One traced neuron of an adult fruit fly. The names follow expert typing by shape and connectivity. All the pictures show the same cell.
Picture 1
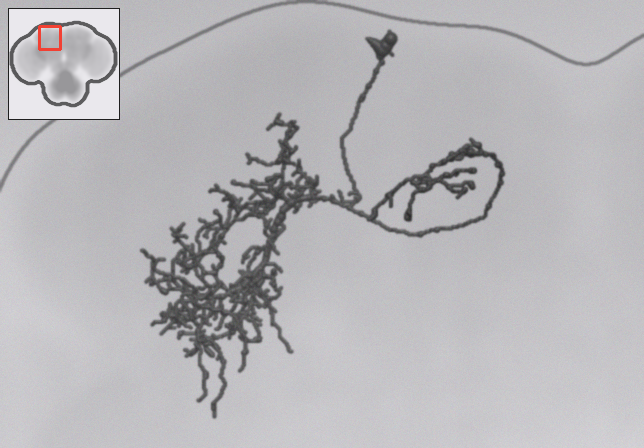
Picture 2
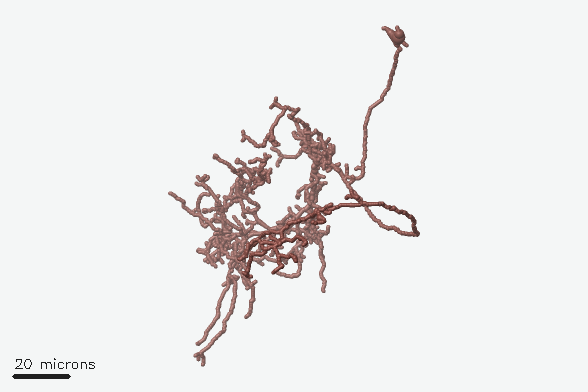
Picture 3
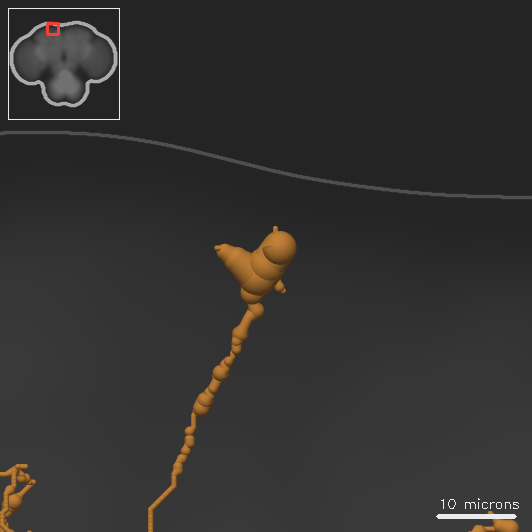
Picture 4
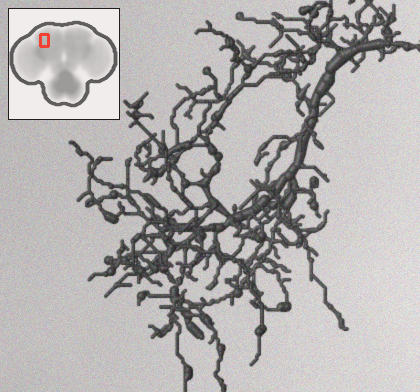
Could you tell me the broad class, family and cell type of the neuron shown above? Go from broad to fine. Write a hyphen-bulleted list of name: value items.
- broad class: central-brain intrinsic neuron
- family: hemilineage CLp1
- cell type: SMP552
